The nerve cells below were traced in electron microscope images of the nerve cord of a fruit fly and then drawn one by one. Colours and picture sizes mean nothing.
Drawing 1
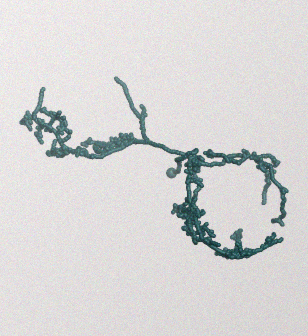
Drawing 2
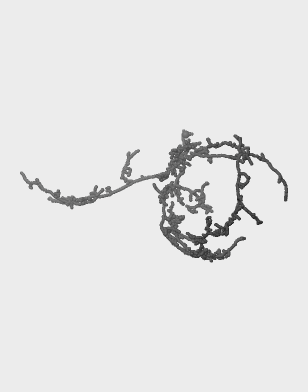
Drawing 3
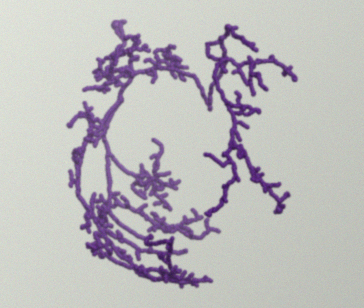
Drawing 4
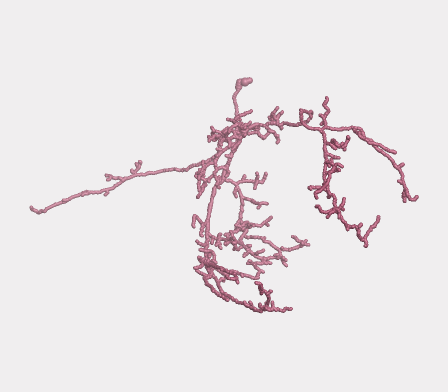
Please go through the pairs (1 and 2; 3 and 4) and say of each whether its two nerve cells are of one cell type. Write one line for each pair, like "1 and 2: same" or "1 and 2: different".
1 and 2: different
3 and 4: same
